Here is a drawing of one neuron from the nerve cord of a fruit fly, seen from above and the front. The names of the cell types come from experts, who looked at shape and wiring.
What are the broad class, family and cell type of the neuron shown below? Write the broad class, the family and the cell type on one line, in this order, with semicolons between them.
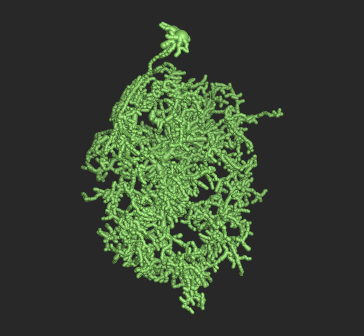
nerve-cord intrinsic neuron; hemilineage 19A; IN19A005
